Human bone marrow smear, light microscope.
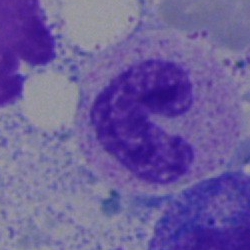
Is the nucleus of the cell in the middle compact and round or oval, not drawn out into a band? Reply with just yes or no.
No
